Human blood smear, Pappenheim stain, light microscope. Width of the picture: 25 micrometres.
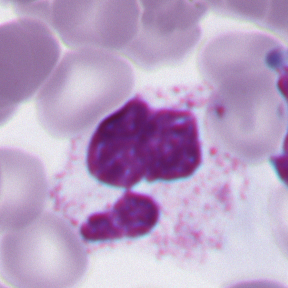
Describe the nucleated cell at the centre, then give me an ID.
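Looking first at the nucleus: it is split into lobes, a smaller one lying below a larger upper mass. Dark purple chromatin, coarsely clumped. Small pink-red granules in the cytoplasm, and a faint edge, marked mostly where they stop. So, a segmented neutrophil.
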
